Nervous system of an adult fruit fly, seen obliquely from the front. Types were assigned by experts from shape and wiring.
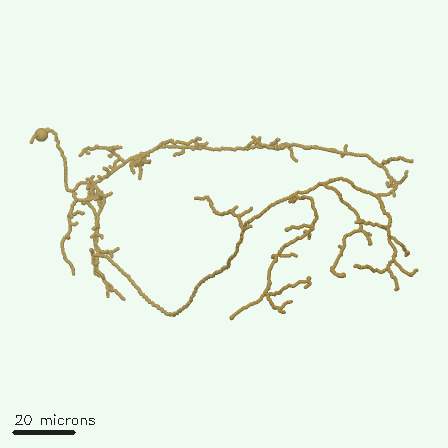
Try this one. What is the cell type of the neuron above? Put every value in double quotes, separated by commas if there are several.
"LHAD1b1_b"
